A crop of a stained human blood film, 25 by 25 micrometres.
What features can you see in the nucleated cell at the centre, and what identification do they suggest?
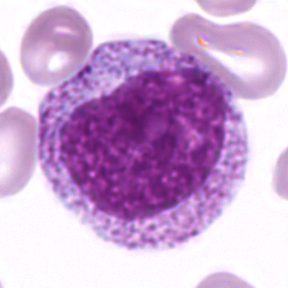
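Outline roughly round, edge slightly uneven. Nucleus occupies most of the cell. Cytoplasm: many fine dark purple granules scattered throughout; no clear vacuoles. Name: myelocyte.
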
